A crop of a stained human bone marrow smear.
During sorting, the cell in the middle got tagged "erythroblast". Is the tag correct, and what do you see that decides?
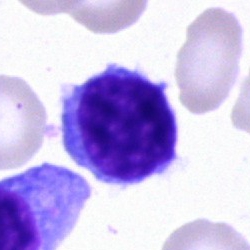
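Deciding: blue cytoplasm; dark purple, coarsely clumped chromatin with small paler patches. Verdict: lymphocyte, not erythroblast.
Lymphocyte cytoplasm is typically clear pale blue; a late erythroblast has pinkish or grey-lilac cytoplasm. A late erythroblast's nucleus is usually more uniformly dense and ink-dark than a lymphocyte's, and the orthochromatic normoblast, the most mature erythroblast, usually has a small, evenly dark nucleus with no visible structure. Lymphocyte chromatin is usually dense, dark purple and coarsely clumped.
Cytoplasm: scant rim, widest on the left, no granules visible.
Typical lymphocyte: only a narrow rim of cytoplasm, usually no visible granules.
Outline roughly round; edge ragged, with small fine surface projections.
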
